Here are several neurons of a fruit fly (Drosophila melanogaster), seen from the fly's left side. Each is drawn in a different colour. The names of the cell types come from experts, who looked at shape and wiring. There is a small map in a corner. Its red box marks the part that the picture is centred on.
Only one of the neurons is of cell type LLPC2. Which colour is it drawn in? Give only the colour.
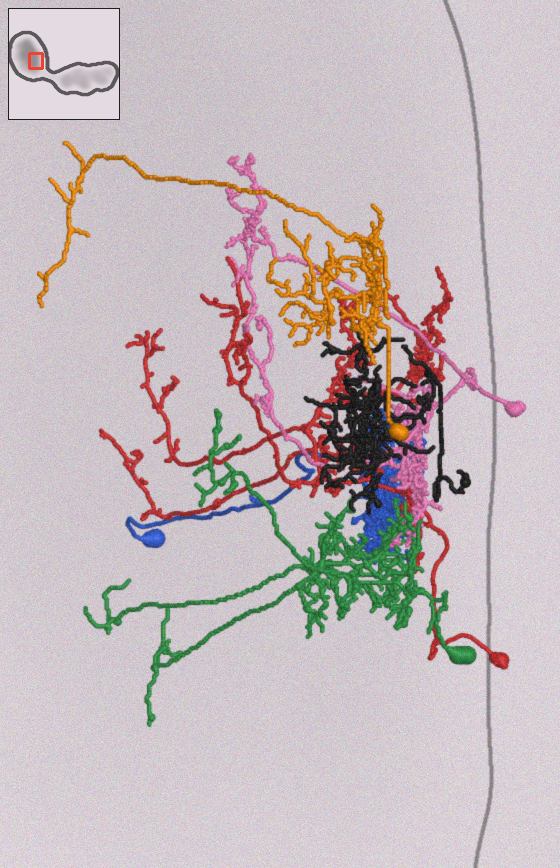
pink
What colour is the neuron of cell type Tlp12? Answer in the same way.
orange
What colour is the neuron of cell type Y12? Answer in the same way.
red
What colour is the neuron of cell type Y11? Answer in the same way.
green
